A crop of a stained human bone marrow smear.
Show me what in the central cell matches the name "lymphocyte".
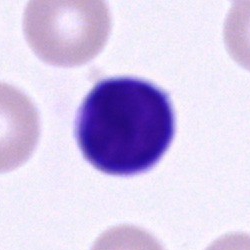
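Yes, it's a lymphocyte, and what you can see sits well with that. No nucleoli can be made out in the nucleus.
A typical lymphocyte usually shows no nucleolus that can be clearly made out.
The cytoplasm is scant, at most a thin rim around the nucleus.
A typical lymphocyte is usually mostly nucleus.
Otherwise, the cell has a round, smooth outline, and the chromatin is dense and stains dark purple throughout. Nothing in this cell speaks against the name.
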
